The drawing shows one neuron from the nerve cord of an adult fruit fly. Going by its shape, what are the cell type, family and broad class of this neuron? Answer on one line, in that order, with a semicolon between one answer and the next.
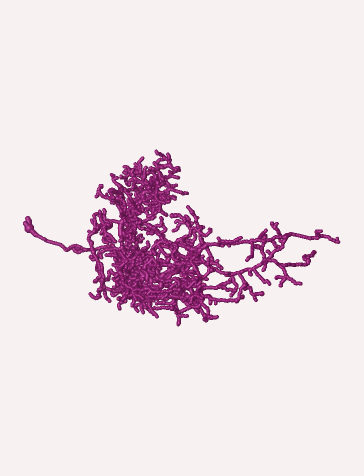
IN16B036; hemilineage 16B; nerve-cord intrinsic neuron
